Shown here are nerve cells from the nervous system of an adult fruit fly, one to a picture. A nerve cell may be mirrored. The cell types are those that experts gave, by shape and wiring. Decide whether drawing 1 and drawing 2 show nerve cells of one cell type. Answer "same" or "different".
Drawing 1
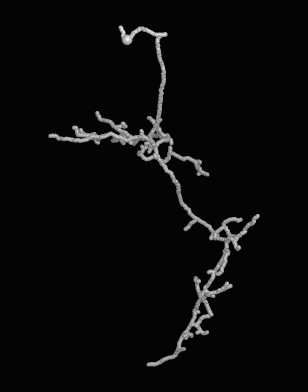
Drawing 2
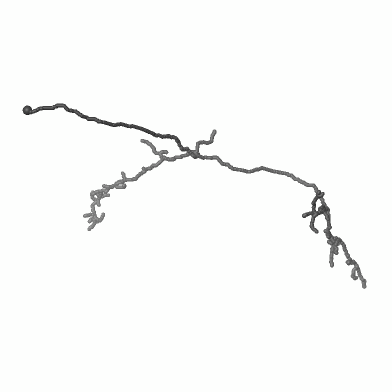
different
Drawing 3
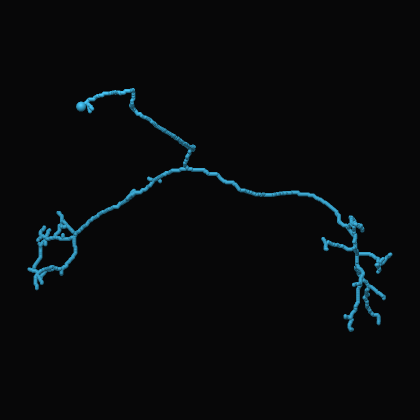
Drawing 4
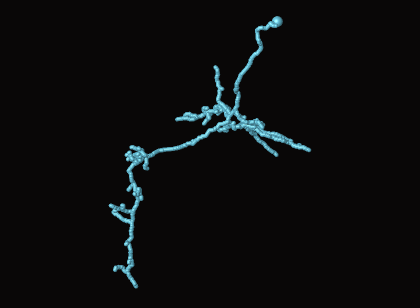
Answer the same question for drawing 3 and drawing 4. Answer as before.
different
